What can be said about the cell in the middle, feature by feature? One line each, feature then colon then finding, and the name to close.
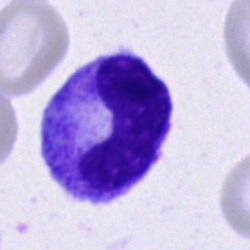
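Cytoplasm: bluish-purple
Nucleus: indented like a bean, the dip facing left
Position: nucleus toward the right side of the cell
Chromatin: dense and dark purple
Cell: band neutrophil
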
